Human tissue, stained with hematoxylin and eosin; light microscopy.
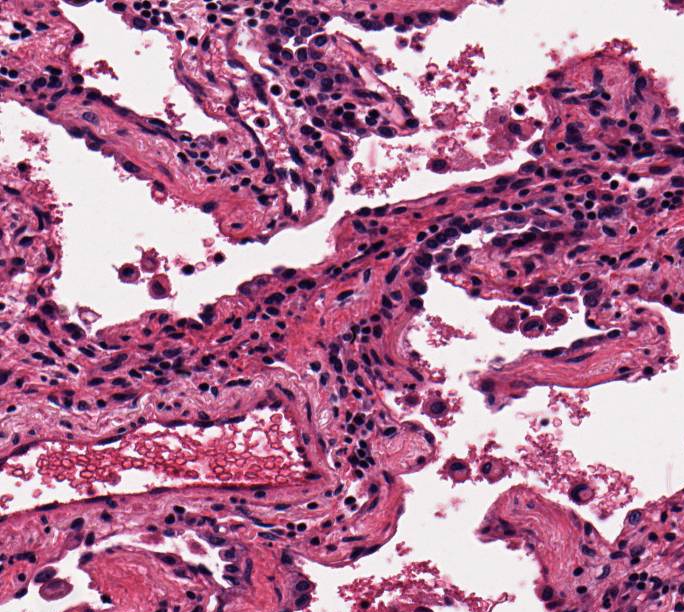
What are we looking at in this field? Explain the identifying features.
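The field mainly shows alveolus: branching bands of tissue separate irregular empty spaces that take up much of it, especially at the top and right.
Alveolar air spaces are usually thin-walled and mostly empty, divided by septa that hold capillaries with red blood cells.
Here the bands are thickened by wavy, pink collagenous stroma. Rounded single cells with pink cytoplasm and round nuclei lie free in the spaces, notably left of centre and at the right.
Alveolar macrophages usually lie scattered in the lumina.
An elongated space at the lower left is packed with red blood cells.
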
